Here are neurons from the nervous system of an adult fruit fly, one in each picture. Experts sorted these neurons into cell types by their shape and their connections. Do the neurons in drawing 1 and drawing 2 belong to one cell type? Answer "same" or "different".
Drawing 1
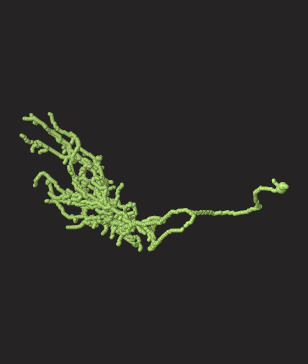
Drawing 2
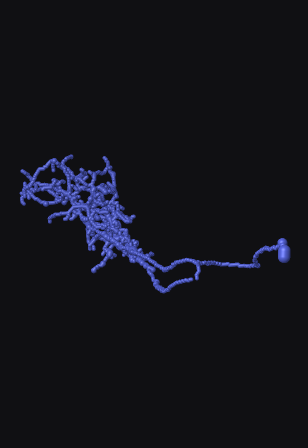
same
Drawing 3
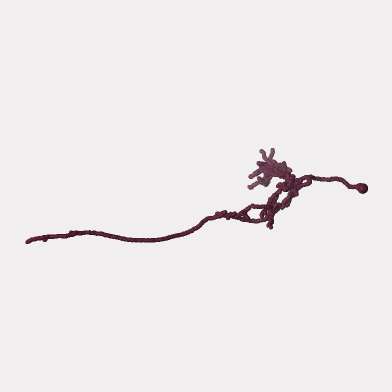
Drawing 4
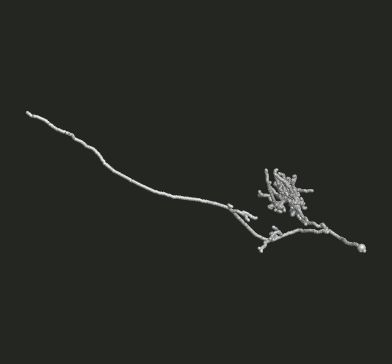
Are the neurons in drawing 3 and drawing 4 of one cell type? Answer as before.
same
